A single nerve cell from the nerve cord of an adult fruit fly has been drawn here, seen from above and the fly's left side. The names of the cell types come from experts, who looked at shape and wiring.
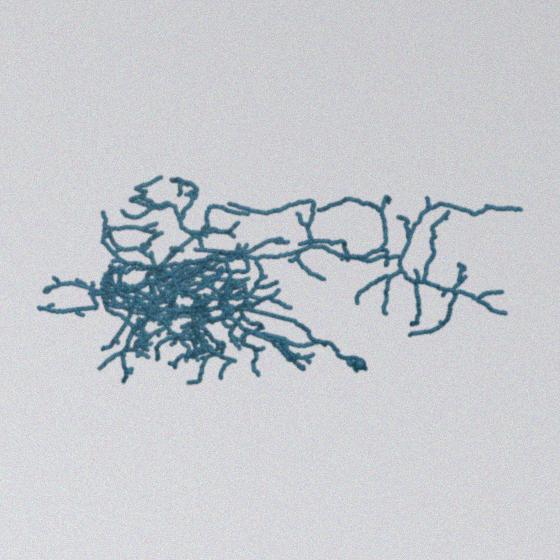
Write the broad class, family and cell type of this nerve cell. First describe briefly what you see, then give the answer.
Dozens of branch ends can be seen. In this view it is wider than it is tall. Its broad class is nerve-cord intrinsic neuron. Its family is hemilineage 12A. Its cell type is IN12A024.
